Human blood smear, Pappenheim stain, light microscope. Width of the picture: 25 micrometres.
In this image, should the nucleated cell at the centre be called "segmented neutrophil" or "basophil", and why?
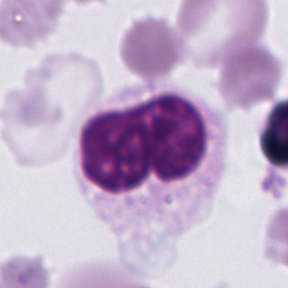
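It's a segmented neutrophil rather than a basophil. The granules are fine, pinkish-purple.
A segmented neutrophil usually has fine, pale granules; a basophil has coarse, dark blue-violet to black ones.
The nucleus, about 11 by 8 micrometres, shows its dark purple, patchy chromatin.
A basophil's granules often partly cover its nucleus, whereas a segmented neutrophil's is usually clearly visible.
The outline is irregular, with a pale rounded bulge at the bottom.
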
